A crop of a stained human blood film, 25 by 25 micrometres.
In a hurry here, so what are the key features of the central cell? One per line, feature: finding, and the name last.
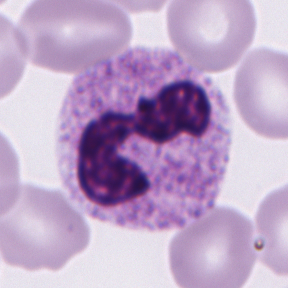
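Outline: round, smooth
Nucleus: two lobes joined by a narrower strand, larger lobe on the left
Chromatin: dark purple, coarsely clumped
Cytoplasm: pale pinkish-lilac, not blue
Size: about 16 micrometres across
Name: segmented neutrophil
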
